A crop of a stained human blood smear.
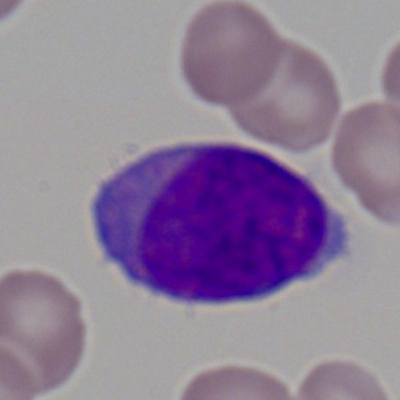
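Myeloblast, the central cell of a stained blood smear. Its outline is oval and longer from left to right. Notice the nucleus sitting toward the right side, its chromatin deep purple with a mottled texture. The cytoplasm forms a crescent that is widest on the left side.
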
